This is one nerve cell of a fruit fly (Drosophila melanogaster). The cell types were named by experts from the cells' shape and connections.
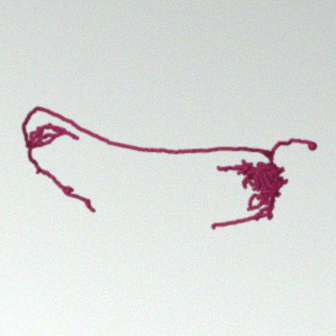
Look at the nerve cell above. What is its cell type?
PLP081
